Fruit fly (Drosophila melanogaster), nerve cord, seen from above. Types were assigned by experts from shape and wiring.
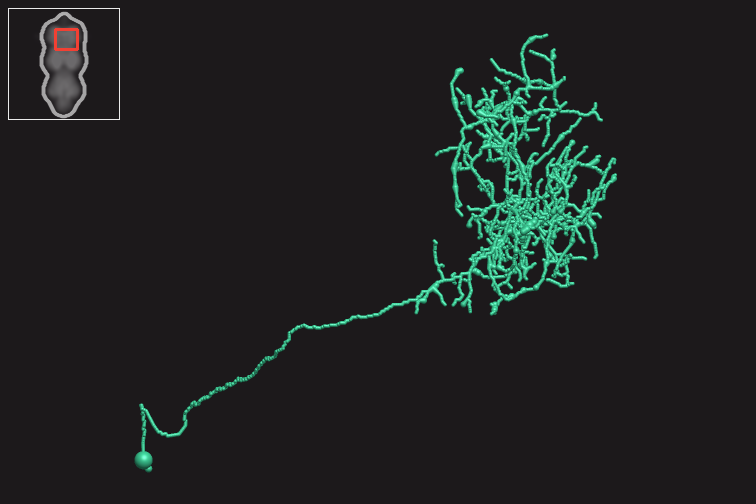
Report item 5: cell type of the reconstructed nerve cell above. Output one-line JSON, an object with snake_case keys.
{"cell_type": "IN12B074"}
